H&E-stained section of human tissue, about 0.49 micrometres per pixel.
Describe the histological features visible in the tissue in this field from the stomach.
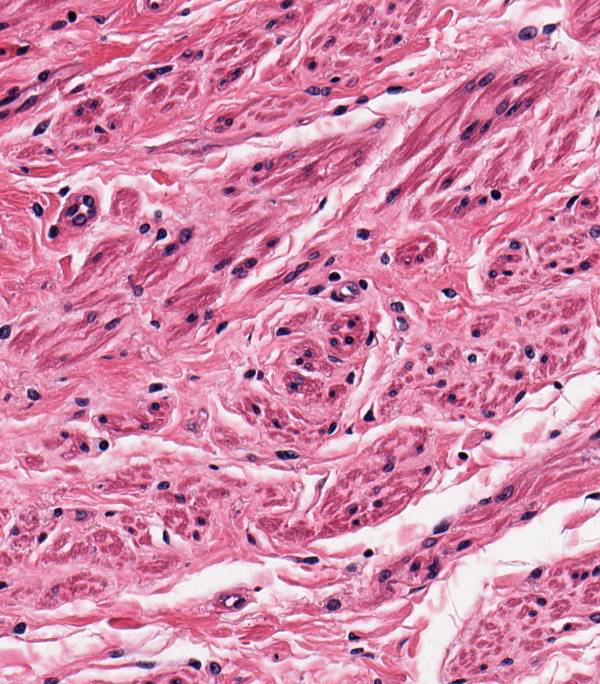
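So, near the centre of the field, several bundles are cut across, showing rounded cell profiles with round nuclei. The muscle cytoplasm stains pink with eosin, and I see no cross-striations in it. No epithelium, glands or fat cells turn up anywhere. Many bundles are separated by white slit-like shrinkage clefts, widest in the lower right.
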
